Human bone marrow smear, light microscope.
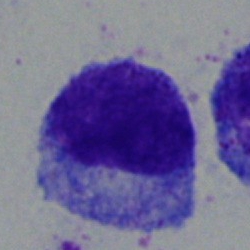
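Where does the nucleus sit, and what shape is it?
It fills the upper part of the cell as one single, unlobed mass.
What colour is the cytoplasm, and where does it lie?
It is pale bluish-lilac, forming a broad band along the lower side of the cell.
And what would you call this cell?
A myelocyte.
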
